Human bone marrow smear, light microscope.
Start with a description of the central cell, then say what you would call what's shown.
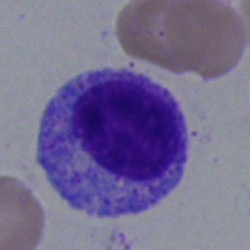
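Notice first that the cell has a round outline. Its cytoplasm, bluish in colour, is widest on the lower left side of the nucleus. Look closely and you will find fine purple granules scattered through it. This is a myelocyte.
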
